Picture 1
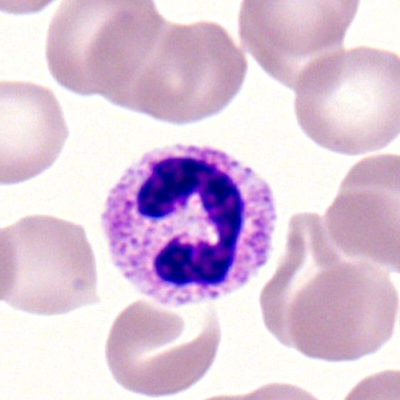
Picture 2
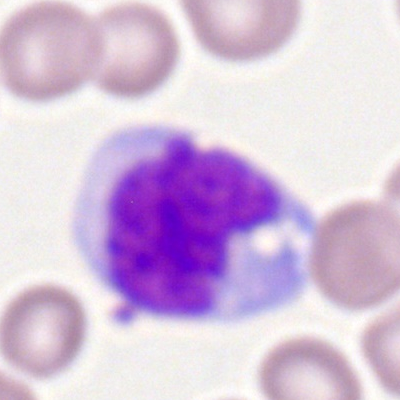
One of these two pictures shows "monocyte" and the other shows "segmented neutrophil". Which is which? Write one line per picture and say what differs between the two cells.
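Picture 1: segmented neutrophil. No vacuoles are seen in the cytoplasm.
Picture 2: monocyte. A few small clear spots lie in the cytoplasm to the right of the nucleus.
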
